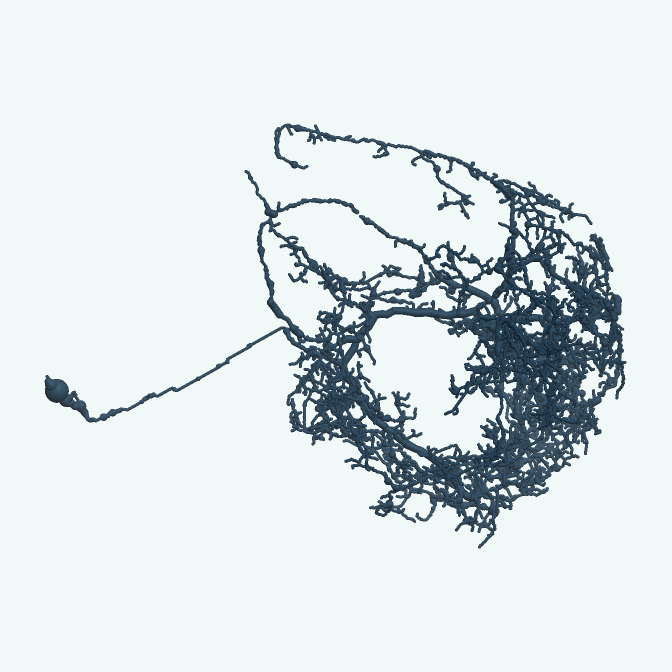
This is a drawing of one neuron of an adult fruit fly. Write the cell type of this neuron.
AVLP500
